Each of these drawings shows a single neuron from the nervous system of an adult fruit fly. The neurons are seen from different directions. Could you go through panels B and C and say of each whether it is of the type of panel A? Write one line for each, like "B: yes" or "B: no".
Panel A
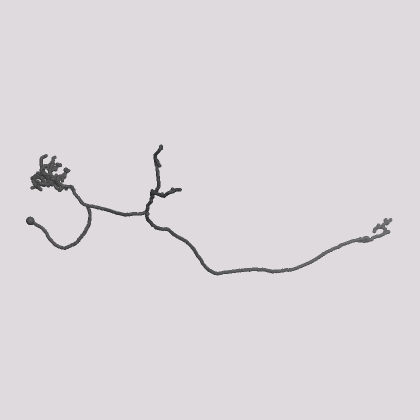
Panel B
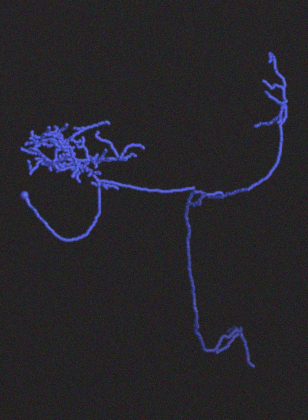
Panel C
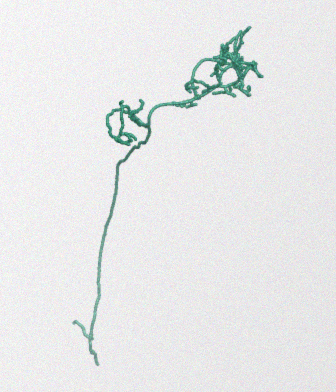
B: no
C: no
